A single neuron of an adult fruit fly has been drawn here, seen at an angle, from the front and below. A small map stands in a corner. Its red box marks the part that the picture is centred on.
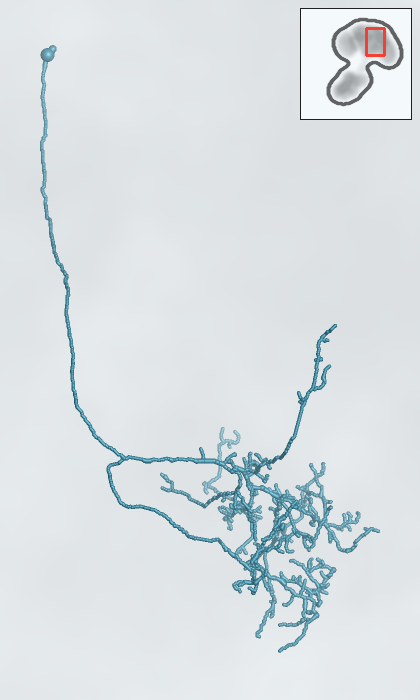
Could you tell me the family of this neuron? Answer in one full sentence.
The neuron counts as part of family hemilineage DM1_antero_ventral.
